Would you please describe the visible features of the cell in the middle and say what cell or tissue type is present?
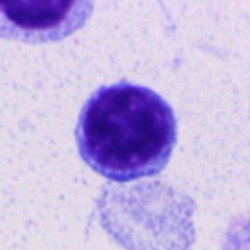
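Look at how little cytoplasm there is: just a thin rim around the nucleus, widest along the lower edge of the cell. You won't find any granules in it. Just beneath it sits a pale, smeared-looking cell. The cell in the middle is a lymphocyte.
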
